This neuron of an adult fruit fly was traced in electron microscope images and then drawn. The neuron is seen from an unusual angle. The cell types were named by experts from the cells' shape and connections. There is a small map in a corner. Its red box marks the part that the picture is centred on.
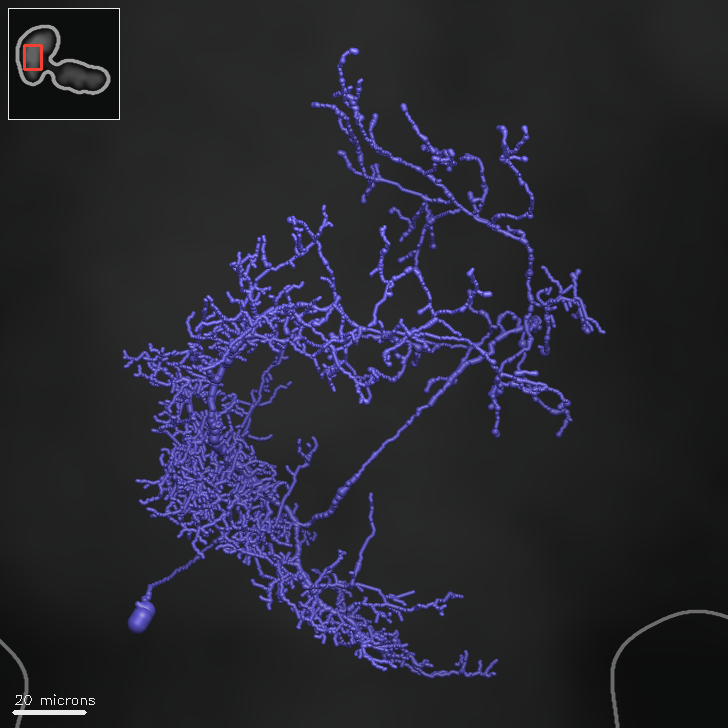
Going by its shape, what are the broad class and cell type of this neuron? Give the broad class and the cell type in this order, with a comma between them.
central-brain intrinsic neuron, GNG458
